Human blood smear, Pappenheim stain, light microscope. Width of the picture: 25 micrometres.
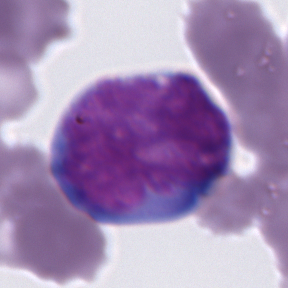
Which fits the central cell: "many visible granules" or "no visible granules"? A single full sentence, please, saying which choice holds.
There are no visible granules in its cytoplasm.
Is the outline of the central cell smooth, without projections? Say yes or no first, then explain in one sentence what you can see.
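Yes. The cell outline is rounded and smooth, with no surface projections.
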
